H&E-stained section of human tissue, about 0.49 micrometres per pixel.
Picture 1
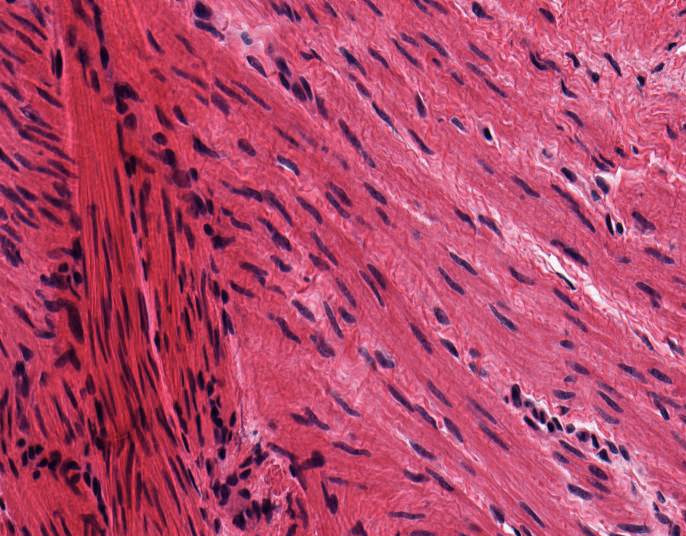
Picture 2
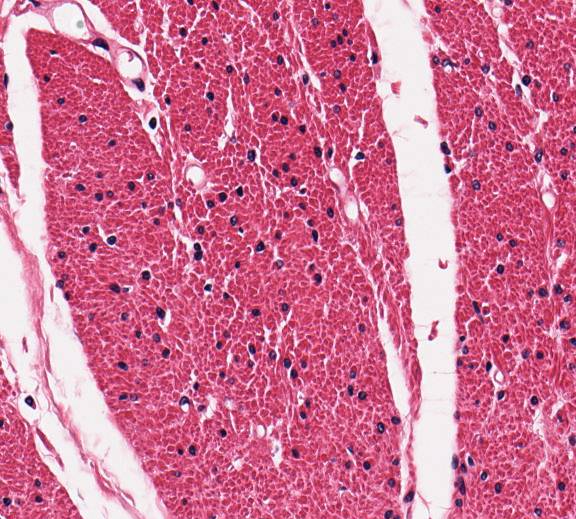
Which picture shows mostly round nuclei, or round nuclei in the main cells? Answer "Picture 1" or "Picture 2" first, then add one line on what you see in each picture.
Picture 2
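In picture 1: The nuclei of the smooth muscle cells are elongated and lie parallel to the fibres.
In picture 2: Small round dark blue nuclei are scattered evenly through the bundles rather than gathered at their edges.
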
